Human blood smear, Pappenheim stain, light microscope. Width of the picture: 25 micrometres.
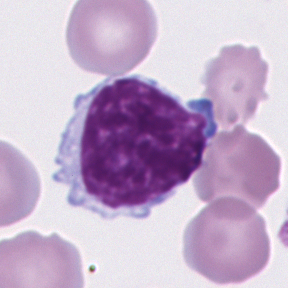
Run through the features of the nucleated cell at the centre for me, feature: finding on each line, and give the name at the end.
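Nucleolus: none distinct in the nucleus
Left border: ragged, with many small blebs
Granules: none to be found in the cytoplasm
Right edge: a small tag of deeper blue cytoplasm
Name: typical lymphocyte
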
